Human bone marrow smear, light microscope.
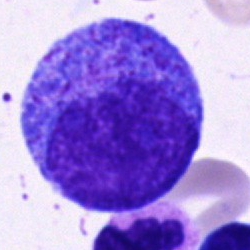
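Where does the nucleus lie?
In the lower part of the cell, with most of the cytoplasm above it.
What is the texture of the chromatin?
Finely granular rather than coarsely clumped.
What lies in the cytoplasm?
Scattered reddish-purple granules, in cytoplasm that stains blue.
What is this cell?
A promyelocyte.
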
